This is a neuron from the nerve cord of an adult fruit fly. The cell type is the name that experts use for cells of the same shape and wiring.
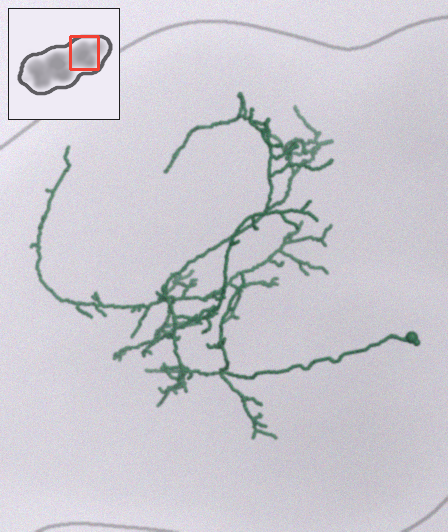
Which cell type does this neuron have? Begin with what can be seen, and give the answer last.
Dozens of branch ends can be seen. As drawn here it is about as wide as it is tall. This is a nerve-cord intrinsic neuron. Its cell type is IN14A025.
